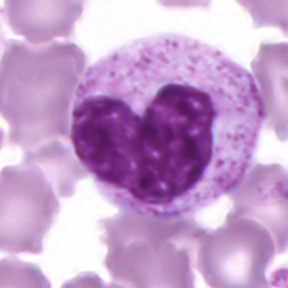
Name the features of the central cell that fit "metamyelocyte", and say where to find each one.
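The central cell has a single heart-shaped nucleus with a notch on its upper side, set toward the lower left so that more cytoplasm lies above and to the right.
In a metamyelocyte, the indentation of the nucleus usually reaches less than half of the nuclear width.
The notch goes with the name. The chromatin is dark purple and coarsely clumped. Small reddish-purple granules are scattered throughout the cytoplasm.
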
